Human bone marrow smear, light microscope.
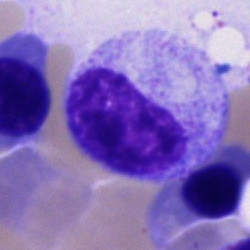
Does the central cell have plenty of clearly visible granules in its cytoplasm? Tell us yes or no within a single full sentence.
Yes, this cell's cytoplasm carries many visible granules.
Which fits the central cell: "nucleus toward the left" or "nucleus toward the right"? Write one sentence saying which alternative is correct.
To the right of the nucleus lies the bulk of the cytoplasm.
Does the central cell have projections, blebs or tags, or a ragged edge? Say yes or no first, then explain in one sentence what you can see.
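No. The cell outline is round and smooth, without surface projections.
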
